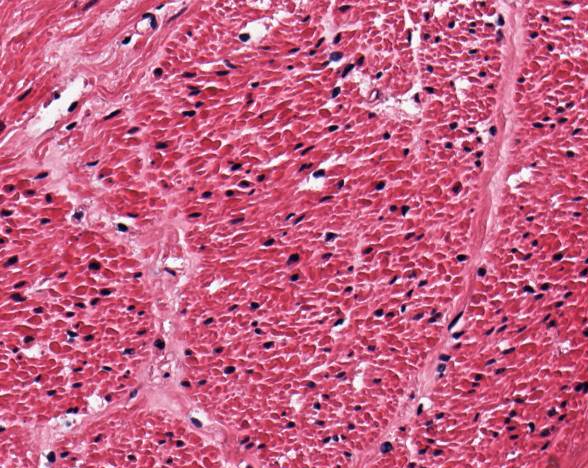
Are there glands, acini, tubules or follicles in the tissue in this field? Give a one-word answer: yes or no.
No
